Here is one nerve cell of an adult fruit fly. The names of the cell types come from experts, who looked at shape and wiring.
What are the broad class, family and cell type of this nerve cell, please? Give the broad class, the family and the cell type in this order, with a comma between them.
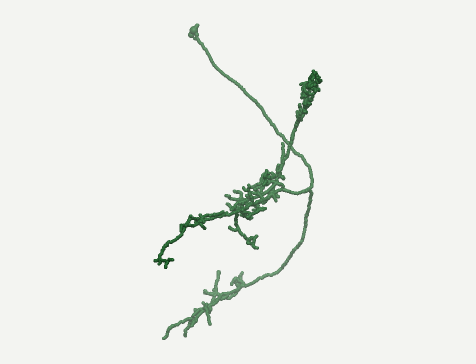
central-brain intrinsic neuron, hemilineage VLPp2, PS208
